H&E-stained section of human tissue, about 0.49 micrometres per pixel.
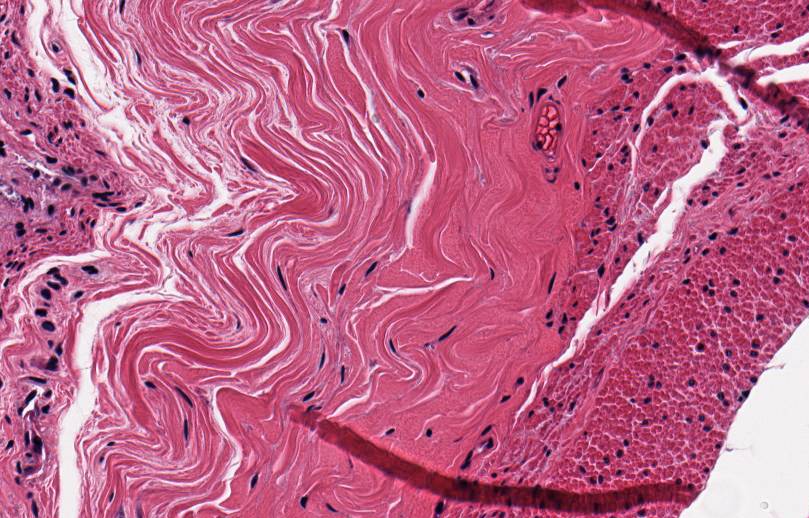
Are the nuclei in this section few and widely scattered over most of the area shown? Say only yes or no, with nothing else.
Yes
